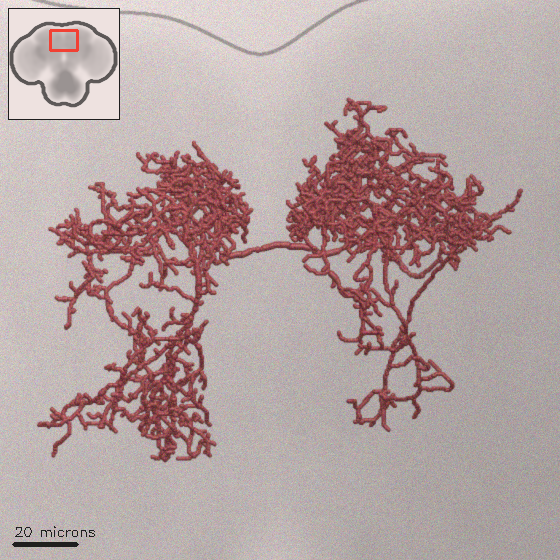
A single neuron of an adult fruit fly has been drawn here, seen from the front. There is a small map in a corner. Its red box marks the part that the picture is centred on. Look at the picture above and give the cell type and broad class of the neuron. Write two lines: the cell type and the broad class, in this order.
SMP385
central-brain intrinsic neuron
